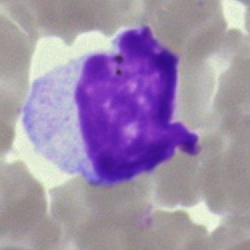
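Blast, the central cell of the stained bone marrow smear. Fine lilac granules lie scattered through the cytoplasm. The nuclear outline is irregular, notched at its top edge, with a small knob projecting at the lower right edge. Two tiny dark dots are present near the top of the nucleus.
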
